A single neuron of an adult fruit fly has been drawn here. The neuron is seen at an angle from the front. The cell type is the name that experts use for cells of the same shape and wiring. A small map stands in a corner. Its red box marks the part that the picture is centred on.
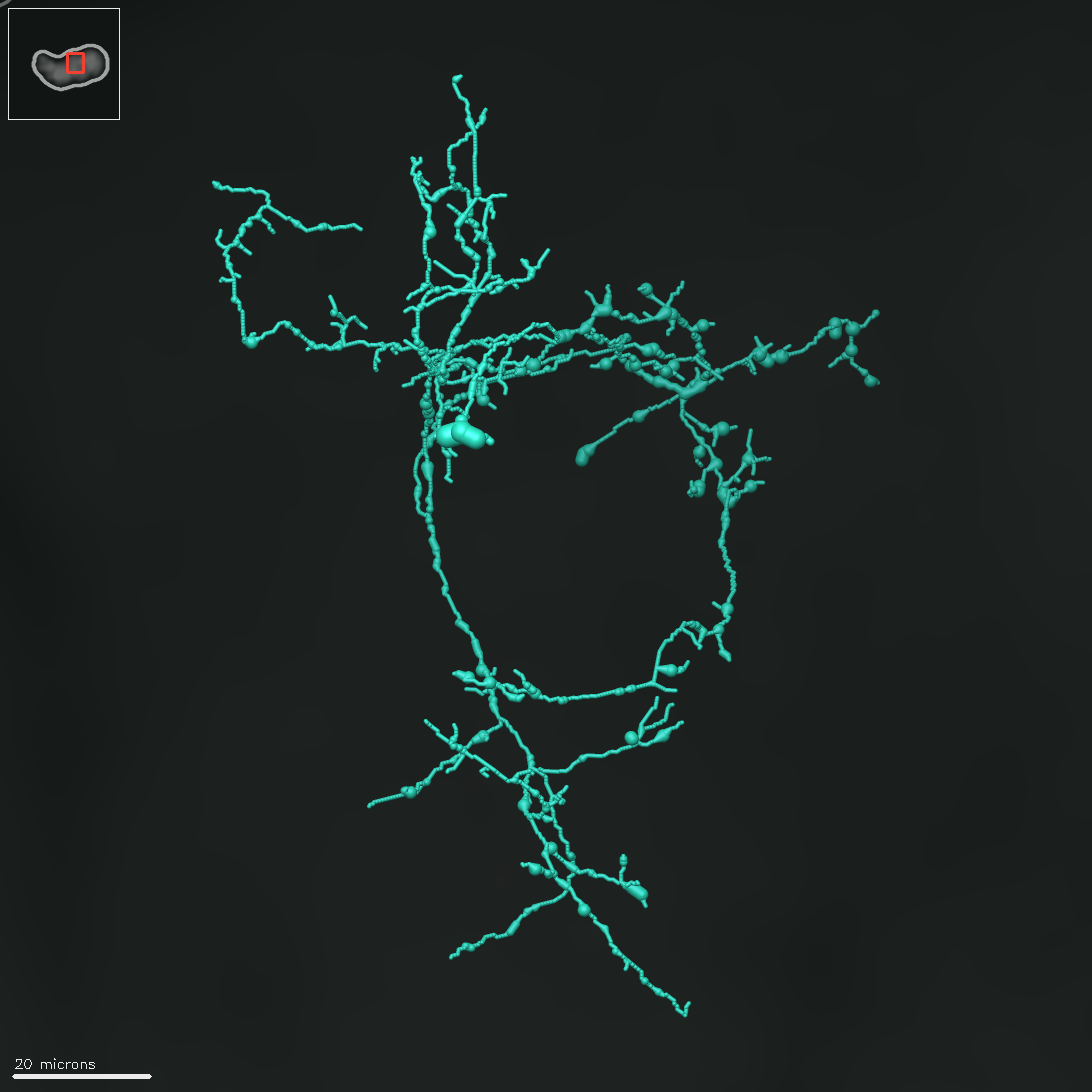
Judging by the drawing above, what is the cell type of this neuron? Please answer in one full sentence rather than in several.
As for cell type, this neuron is AVLP049.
